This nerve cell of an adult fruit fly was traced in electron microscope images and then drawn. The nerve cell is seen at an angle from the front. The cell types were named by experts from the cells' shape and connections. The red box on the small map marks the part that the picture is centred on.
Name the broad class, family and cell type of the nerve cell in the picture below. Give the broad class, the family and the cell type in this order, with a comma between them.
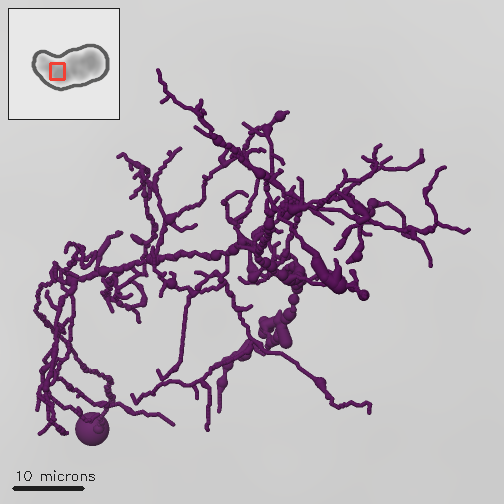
nerve-cord intrinsic neuron, hemilineage 21A, IN21A087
